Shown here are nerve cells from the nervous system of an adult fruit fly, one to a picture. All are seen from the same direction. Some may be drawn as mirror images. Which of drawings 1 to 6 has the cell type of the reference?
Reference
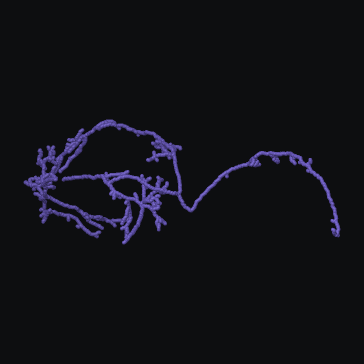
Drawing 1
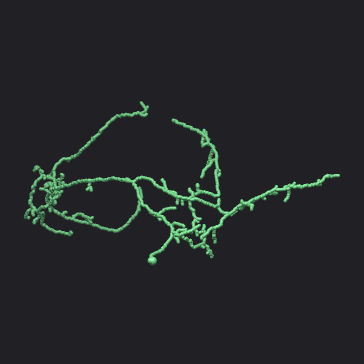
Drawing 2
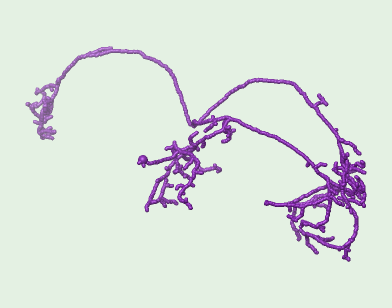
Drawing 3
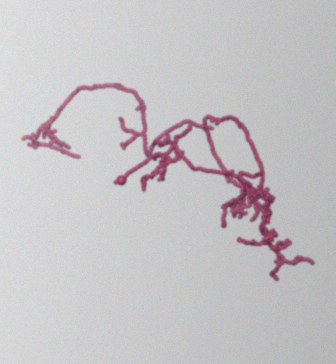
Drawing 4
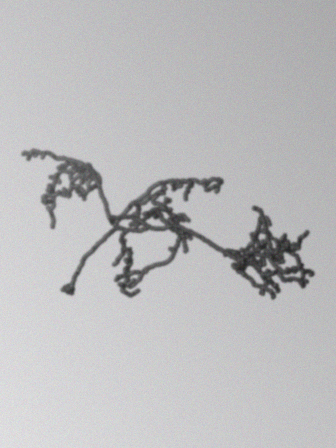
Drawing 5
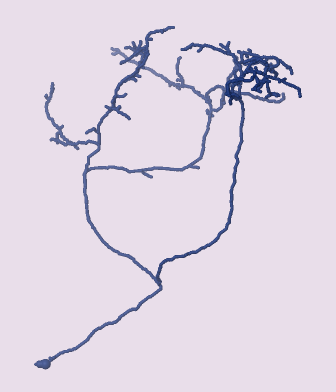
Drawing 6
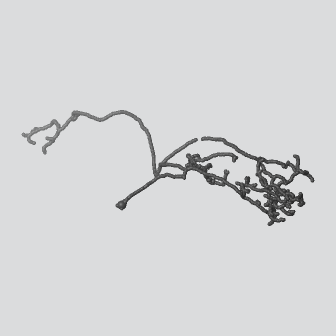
Drawing 2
